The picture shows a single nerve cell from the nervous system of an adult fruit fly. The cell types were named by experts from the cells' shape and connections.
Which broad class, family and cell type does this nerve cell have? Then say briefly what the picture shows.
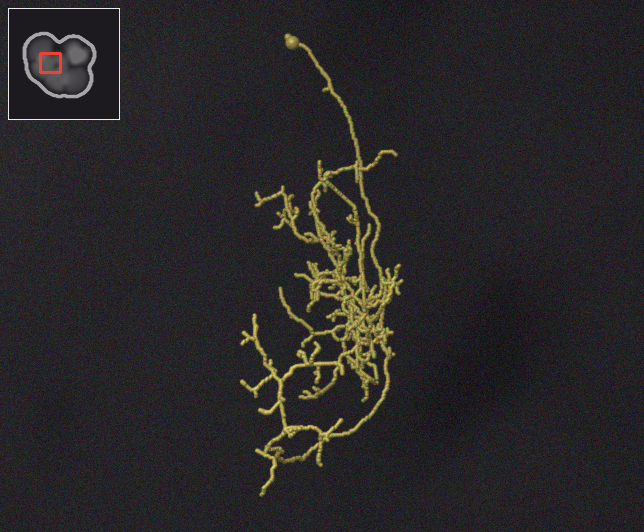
Its broad class is central-brain intrinsic neuron. Its family is hemilineage VESa1. Its cell type is CB3419. The cell body is at the top of the picture. The picture shows dozens of branch ends.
